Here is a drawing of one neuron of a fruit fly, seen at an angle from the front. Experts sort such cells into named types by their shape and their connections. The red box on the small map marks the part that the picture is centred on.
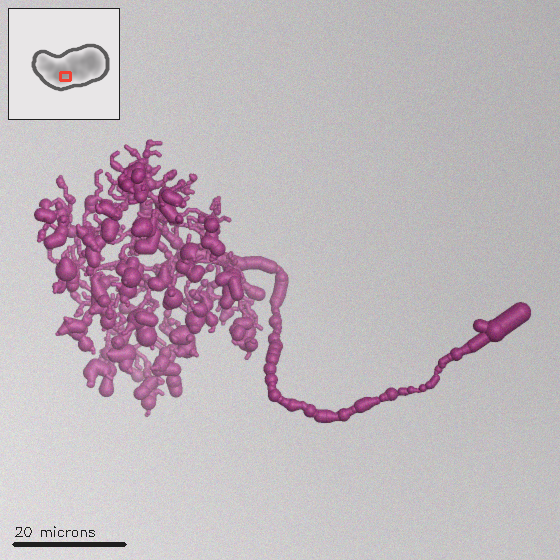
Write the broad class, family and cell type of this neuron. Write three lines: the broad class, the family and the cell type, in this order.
optic-lobe intrinsic neuron
Dm
Dm4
